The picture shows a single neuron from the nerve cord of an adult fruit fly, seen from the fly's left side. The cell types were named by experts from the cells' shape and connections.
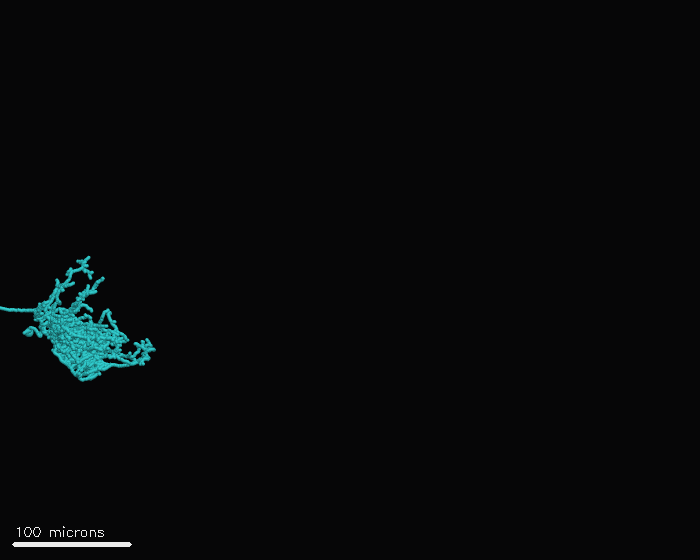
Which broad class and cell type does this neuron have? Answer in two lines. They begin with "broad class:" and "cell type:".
broad class: ascending neuron
cell type: ANXXX026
